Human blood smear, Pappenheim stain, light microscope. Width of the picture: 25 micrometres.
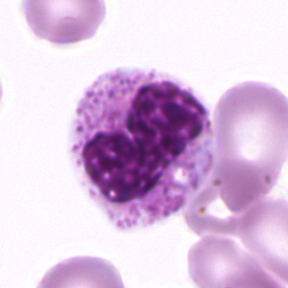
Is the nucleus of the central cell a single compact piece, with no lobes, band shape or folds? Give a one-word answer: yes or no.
No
